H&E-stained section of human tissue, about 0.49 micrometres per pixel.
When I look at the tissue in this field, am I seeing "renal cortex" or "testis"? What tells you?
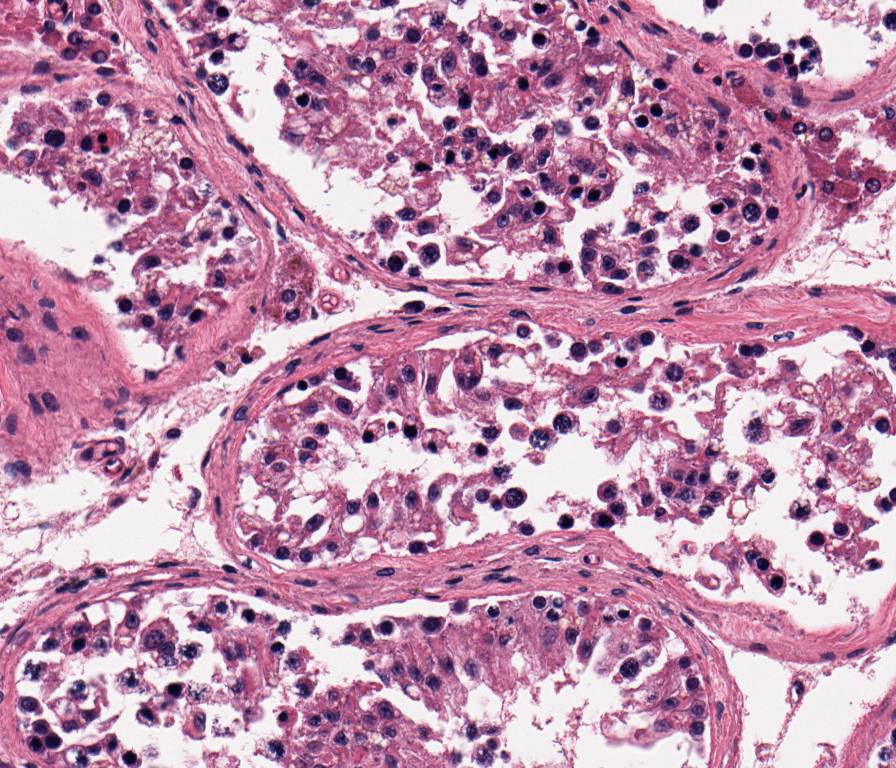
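Testis. What decides is the tubule contents: many loosely arranged cells with round, dark nuclei. The rounded and elongated tubule profiles, separated by narrow interstitial bands, have thick pink layered walls whose flattened dark nuclei run parallel to the outline.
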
